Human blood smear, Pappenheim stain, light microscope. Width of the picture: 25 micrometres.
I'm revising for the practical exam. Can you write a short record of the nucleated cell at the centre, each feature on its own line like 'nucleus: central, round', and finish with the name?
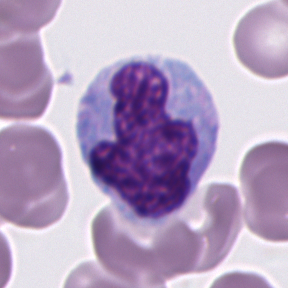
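Outline: roughly round and smooth, about 13 micrometres across
Nucleus: irregularly folded, with several lobes and indentations
Nuclear share: about 60% of the cell's area
Chromatin: dark purple, in a fine, strand-like, lacy pattern
Cytoplasm: pale grey-blue
What it is: a monocyte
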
